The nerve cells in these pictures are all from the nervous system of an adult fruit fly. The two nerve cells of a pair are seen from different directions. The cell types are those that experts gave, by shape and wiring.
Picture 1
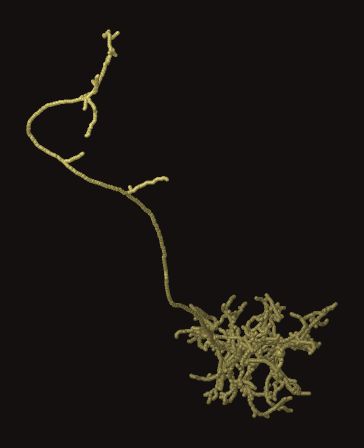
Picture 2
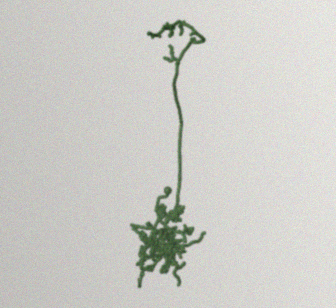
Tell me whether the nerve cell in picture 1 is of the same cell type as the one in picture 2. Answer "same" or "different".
different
